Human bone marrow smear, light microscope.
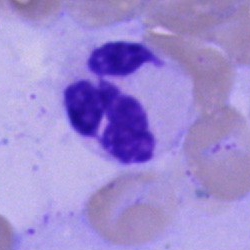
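Segmented neutrophil from a stained bone marrow smear: you'll see the nucleus split into three separate dark lobes, one elongated lobe sitting above two that lie side by side beneath it. The chromatin is dense, dark purple and clumped, and there's plenty of very pale lilac cytoplasm.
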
